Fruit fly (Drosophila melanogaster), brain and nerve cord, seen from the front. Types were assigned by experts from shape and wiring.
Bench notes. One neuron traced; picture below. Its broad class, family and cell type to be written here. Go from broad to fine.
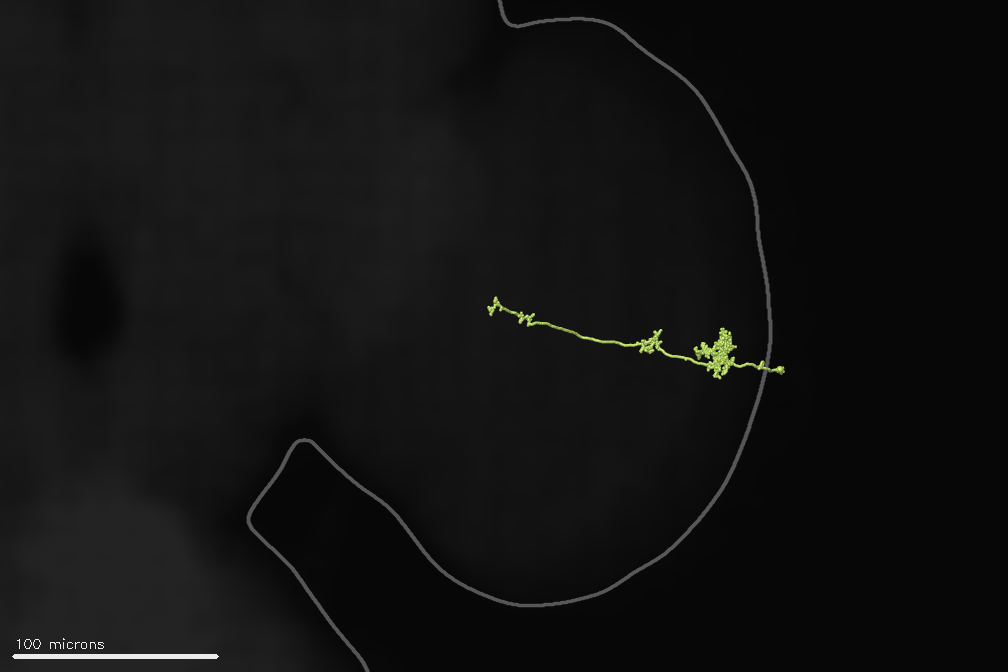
optic-lobe intrinsic neuron; Tm; Tm4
